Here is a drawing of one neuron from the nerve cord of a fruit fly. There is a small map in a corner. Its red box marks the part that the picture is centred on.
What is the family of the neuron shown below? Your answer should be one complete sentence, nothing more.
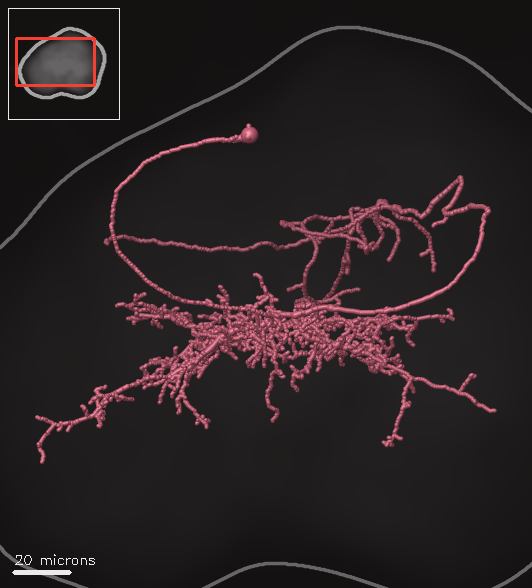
As a matter of family, this neuron is hemilineage 19B.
